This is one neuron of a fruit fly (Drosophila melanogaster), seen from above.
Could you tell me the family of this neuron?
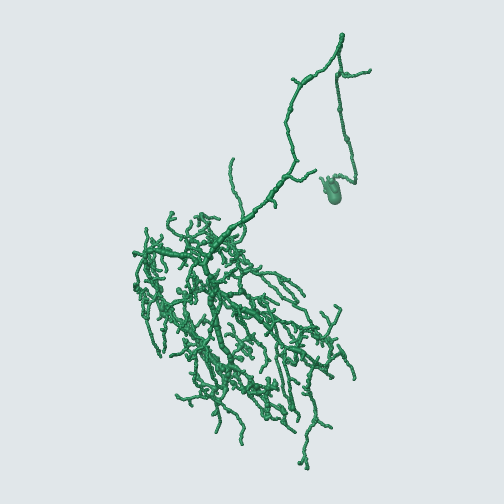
hemilineage 02A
